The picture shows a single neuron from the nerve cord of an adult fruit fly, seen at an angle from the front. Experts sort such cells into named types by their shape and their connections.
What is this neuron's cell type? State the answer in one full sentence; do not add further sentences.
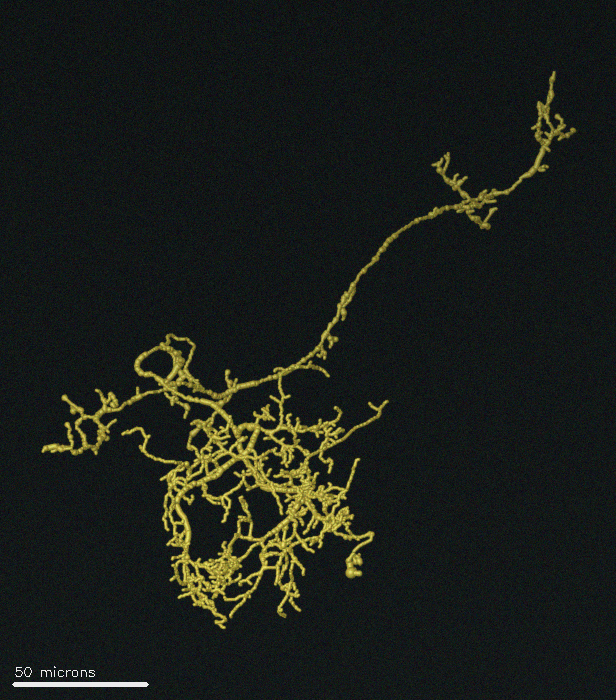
Among cell types, the one for this neuron is IN12B005.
